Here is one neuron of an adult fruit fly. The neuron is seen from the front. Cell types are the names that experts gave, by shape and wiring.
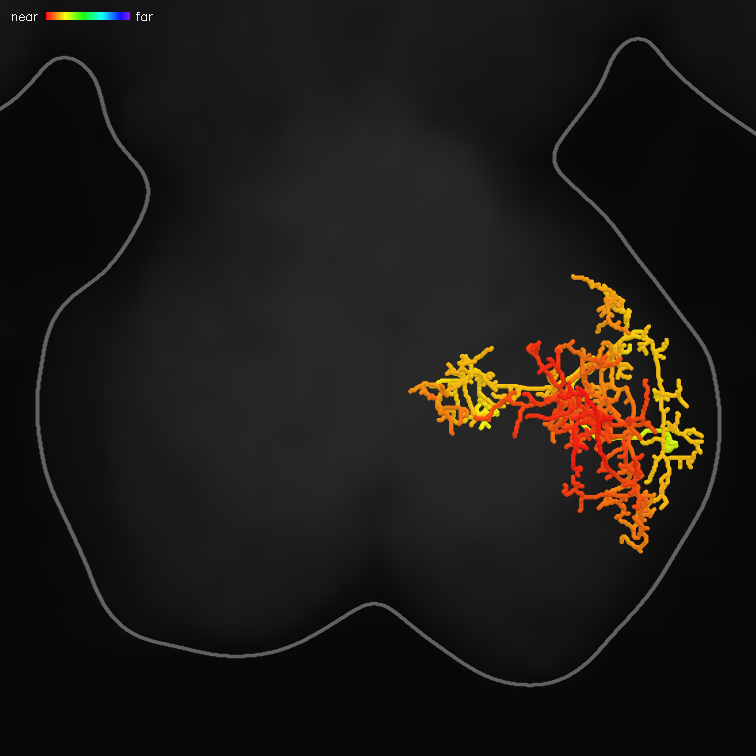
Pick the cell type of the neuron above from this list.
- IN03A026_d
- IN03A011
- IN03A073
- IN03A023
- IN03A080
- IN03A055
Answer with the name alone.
IN03A023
